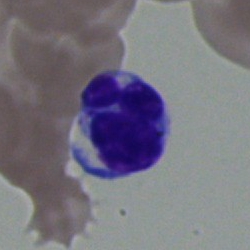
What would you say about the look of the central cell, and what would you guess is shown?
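The nucleus fills most of the cell and stains a dense, dark purple. Its outline is irregular and lumpy, with a cleft near the top. The rim of cytoplasm is widest at the lower left of the cell. This cell is a lymphocyte.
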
